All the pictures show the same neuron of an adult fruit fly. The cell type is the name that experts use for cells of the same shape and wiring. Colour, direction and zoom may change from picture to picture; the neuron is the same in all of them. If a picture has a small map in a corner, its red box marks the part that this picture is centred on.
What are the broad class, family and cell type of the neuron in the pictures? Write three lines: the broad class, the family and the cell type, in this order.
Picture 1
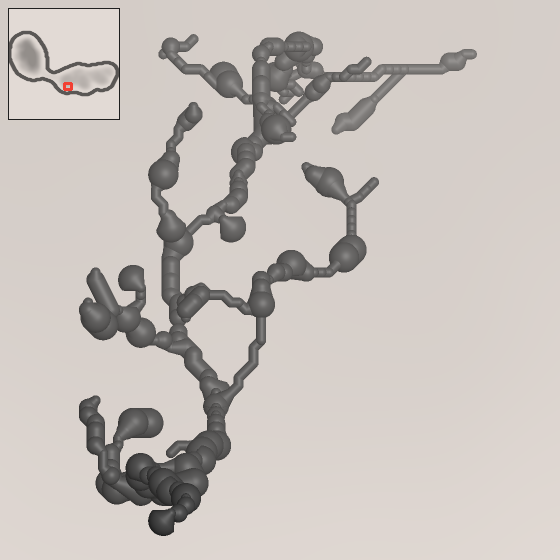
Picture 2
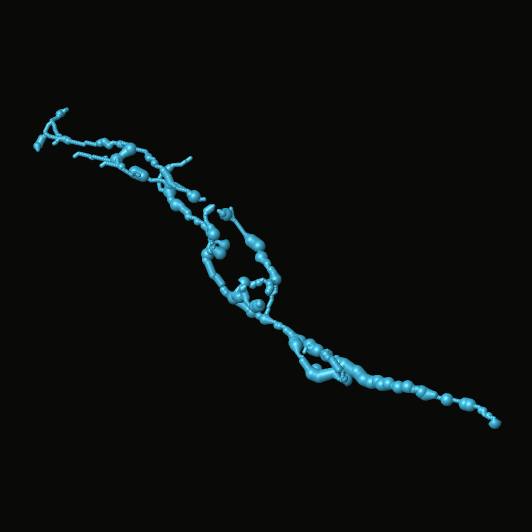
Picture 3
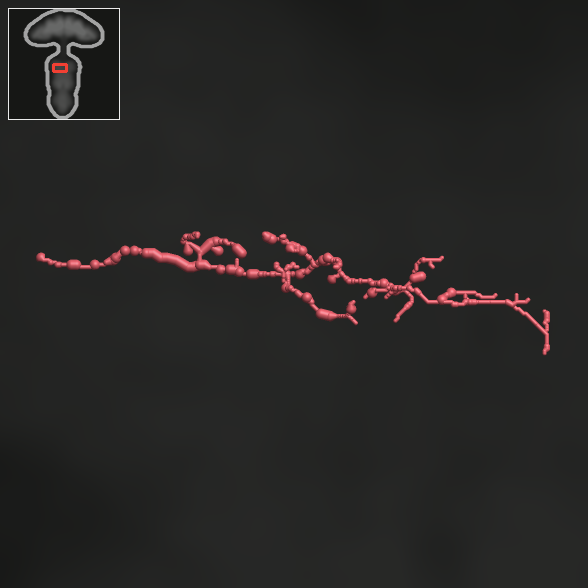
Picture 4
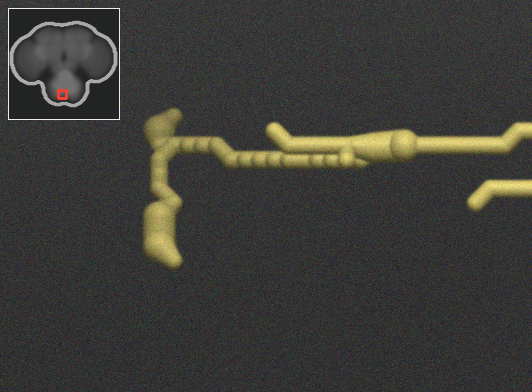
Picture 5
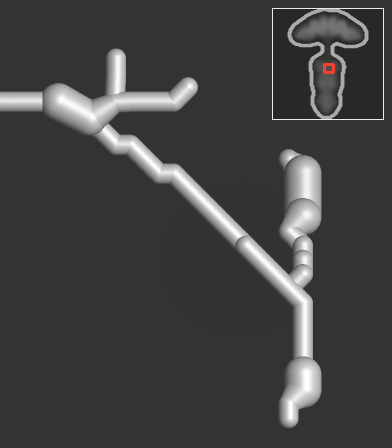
sensory neuron entering the nerve cord
class gustatory
LgLG5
